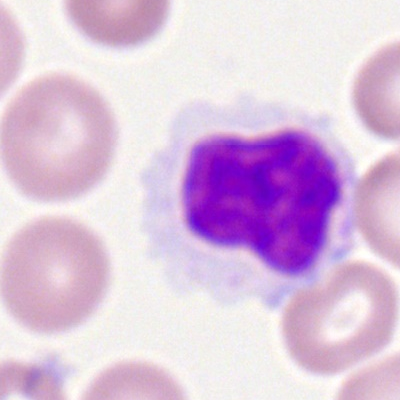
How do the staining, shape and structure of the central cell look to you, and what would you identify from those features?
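Look first at the edge of the cell: it is irregular, fringed with many small, fine projections. Now the nucleus, which is wider than it is tall, with an irregular, notched outline. Its chromatin is dark purple with paler streaks running through it, so it looks clumped. In the cytoplasm you won't find any distinct granules. What we have here is a lymphocyte.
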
